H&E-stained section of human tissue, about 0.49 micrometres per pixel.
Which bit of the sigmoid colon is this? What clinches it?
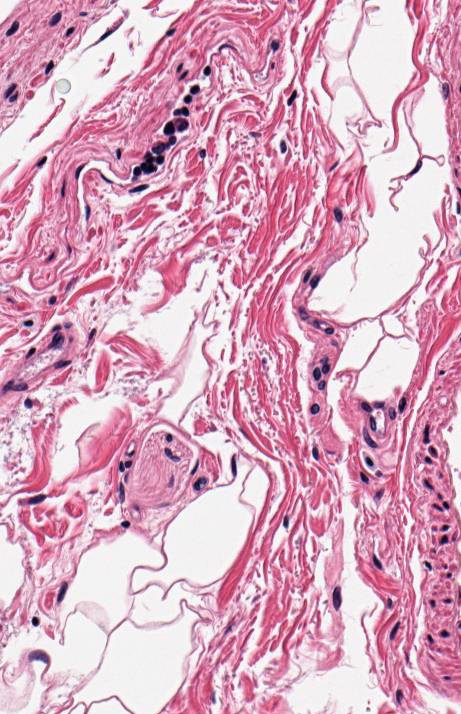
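First: loose connective tissue. Second, nuclei between the collagen bundles are sparse, small, dark and mostly elongated.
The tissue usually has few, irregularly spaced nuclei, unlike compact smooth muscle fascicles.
Third, no epithelium appears anywhere. Last, a small cluster of very dark purple rounded bodies lies along a collagen bundle near the top, left of centre.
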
